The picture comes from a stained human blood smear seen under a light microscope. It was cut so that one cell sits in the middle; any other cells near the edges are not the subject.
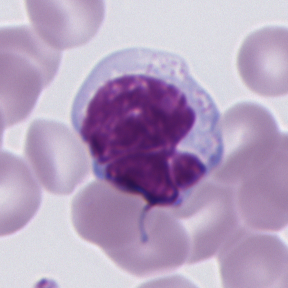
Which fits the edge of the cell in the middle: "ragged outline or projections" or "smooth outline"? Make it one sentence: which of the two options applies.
There is a ragged or frayed edge, or there are projections, blebs or tags, on this cell.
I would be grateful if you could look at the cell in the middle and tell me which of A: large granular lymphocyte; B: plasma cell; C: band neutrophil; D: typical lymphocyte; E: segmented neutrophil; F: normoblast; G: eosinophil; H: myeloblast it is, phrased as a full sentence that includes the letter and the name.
Here the right option is A, as the cell in the middle is a large granular lymphocyte.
